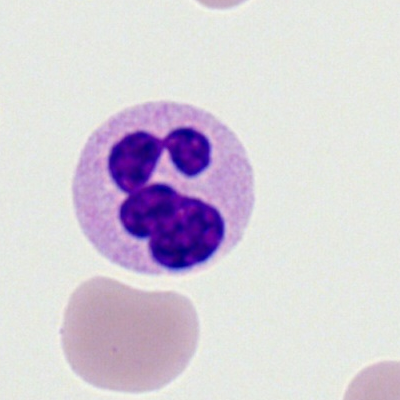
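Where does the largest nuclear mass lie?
In the lower part of the cell, with smaller lobes above it.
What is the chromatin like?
Dark purple and coarsely clumped.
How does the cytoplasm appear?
Plentiful and pale pinkish-lilac, containing fine, faint pinkish granules.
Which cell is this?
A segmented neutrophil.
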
